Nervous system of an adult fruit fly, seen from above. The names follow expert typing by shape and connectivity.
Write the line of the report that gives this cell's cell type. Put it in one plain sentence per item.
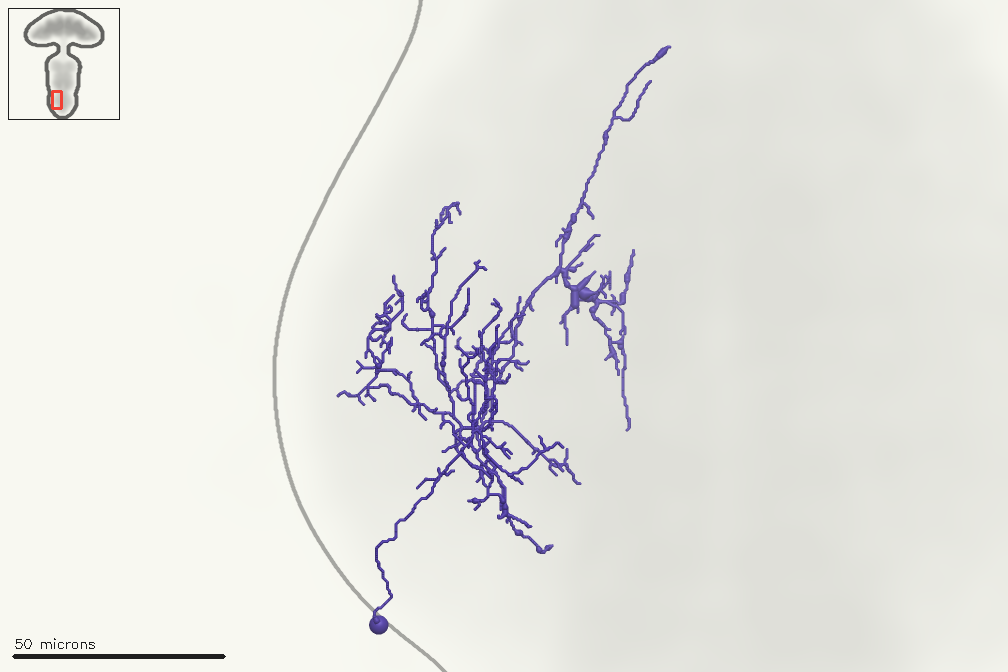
The cell type is IN19A084.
